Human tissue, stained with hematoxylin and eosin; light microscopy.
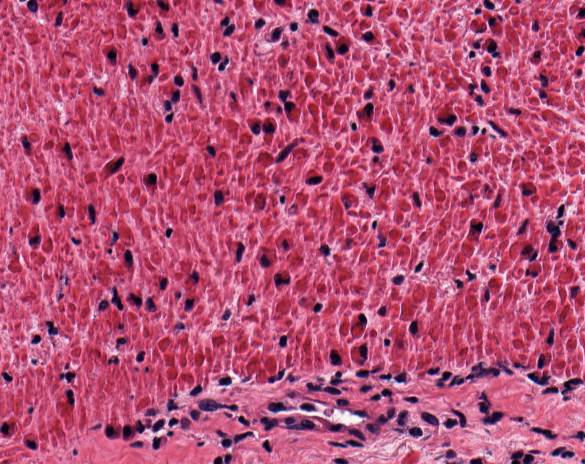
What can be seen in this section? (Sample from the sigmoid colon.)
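The field is occupied mostly by a continuous sheet of closely packed cells, with a narrow band of fibrous tissue along the bottom edge. The cells are polygonal, with abundant deeply eosinophilic cytoplasm. Their nuclei are dark, round to oval and set singly within the cells. Only thin pale strands separate the cells; no broad fibrous septa cross the sheet.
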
